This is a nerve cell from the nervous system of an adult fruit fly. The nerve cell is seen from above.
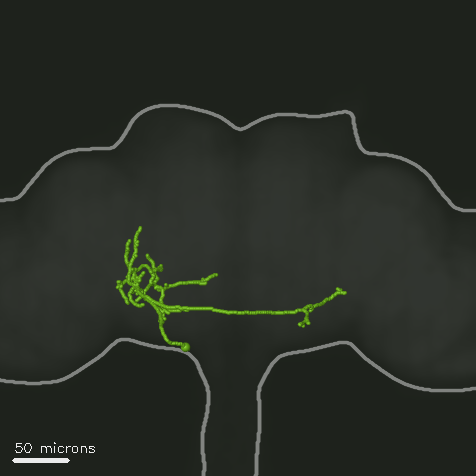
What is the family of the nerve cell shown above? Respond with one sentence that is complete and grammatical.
The family of this particular nerve cell is hemilineage DM4_ventral.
